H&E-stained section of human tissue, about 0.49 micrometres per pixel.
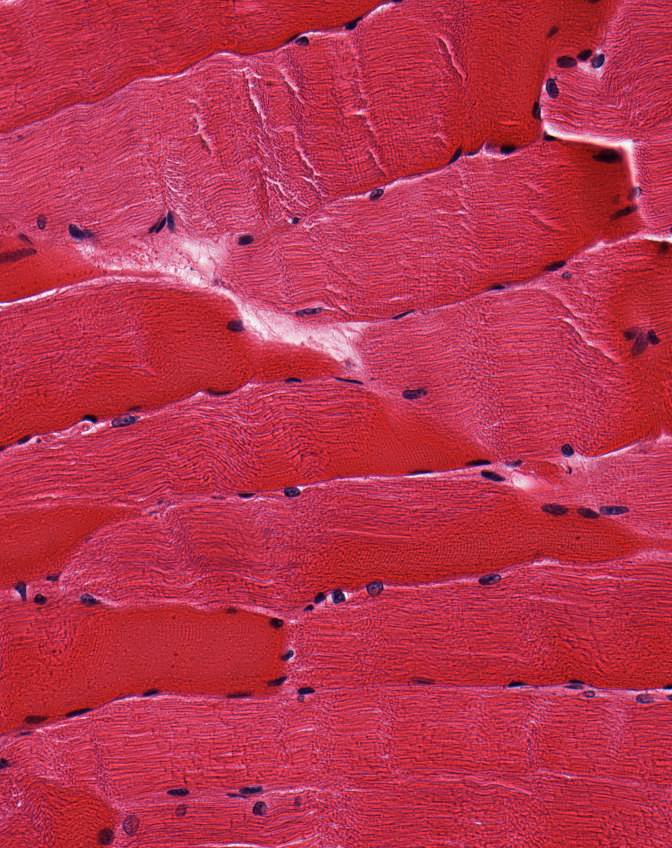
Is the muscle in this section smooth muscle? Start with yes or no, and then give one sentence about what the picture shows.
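No. Fine transverse cross-striations are visible along the fibres.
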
